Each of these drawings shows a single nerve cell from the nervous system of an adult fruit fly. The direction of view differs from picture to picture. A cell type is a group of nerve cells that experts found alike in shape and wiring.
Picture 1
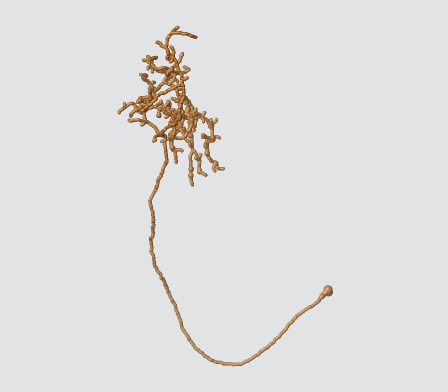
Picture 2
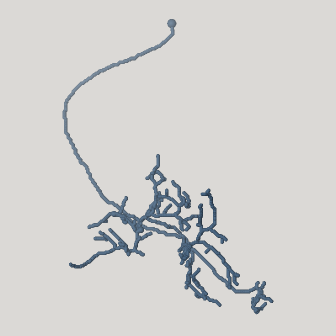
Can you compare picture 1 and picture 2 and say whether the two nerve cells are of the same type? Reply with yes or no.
yes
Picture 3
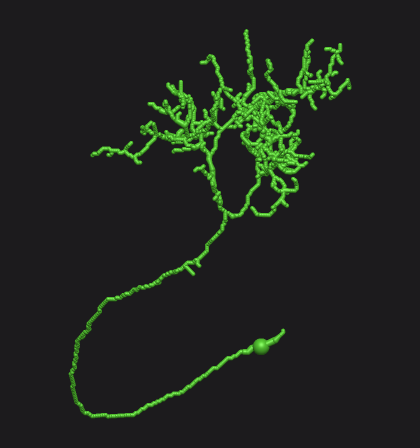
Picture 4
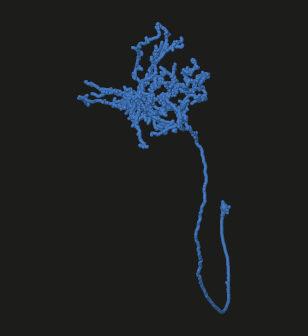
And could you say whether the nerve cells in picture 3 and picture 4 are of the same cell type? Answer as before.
yes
